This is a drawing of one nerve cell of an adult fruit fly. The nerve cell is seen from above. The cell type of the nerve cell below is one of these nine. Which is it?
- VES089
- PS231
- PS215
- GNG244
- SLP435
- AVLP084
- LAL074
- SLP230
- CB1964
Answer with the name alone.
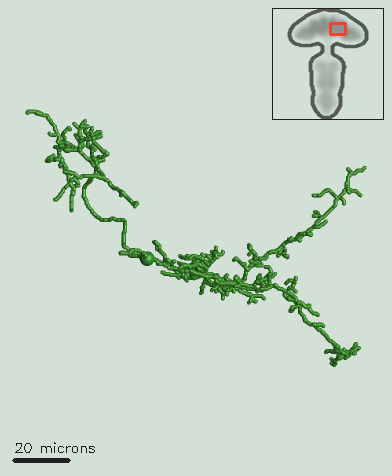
SLP435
